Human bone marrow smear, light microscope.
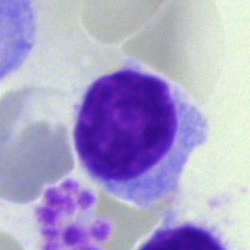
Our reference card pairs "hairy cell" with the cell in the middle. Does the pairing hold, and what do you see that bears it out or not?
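The deciding feature is the nucleus, in which no distinct nucleolus can be seen.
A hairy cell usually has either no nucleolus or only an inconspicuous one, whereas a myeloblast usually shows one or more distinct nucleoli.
The name hairy cell therefore fits, and the absent nucleolus speaks against blast. The cytoplasm shows no distinct granules, which also speaks for hairy cell.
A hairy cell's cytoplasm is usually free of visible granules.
Further seen: the nucleus is pushed off-centre toward the left side, the chromatin is dark purple and clumped with lighter patches between the clumps, no vacuoles are visible, and the outline is irregular and angular on the right side.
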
